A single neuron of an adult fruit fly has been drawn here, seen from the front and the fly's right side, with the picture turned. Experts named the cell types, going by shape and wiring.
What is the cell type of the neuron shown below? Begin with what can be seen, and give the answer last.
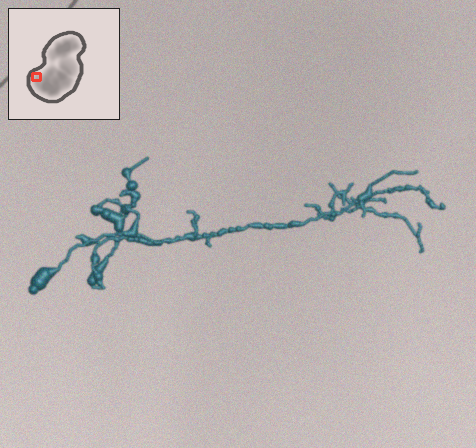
In this view it is more than twice as wide as it is tall. It is an optic-lobe intrinsic neuron. Its cell type is Mi13.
